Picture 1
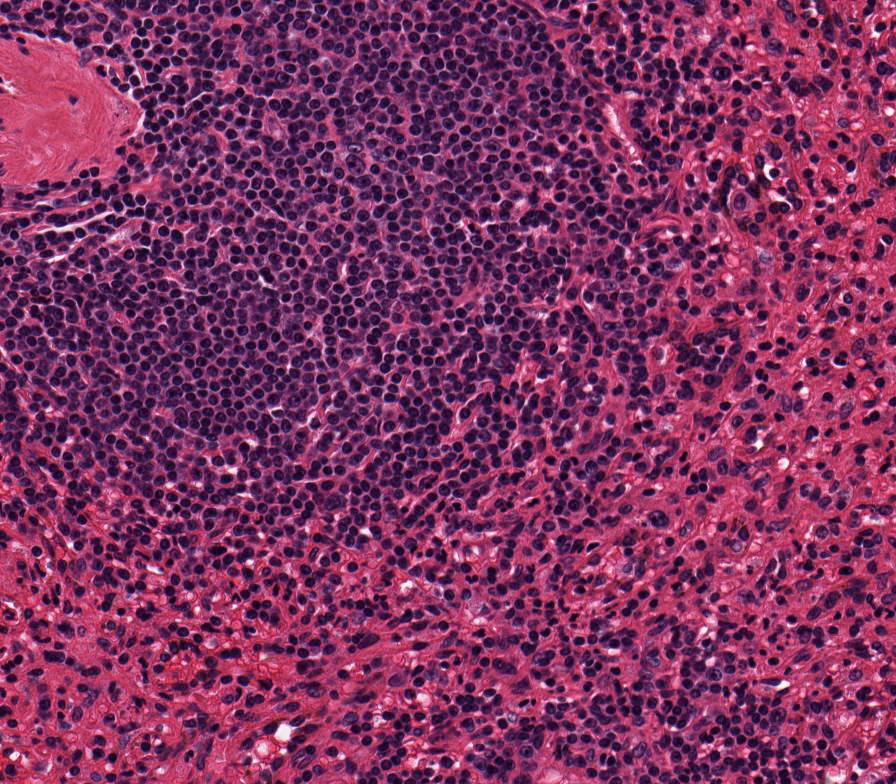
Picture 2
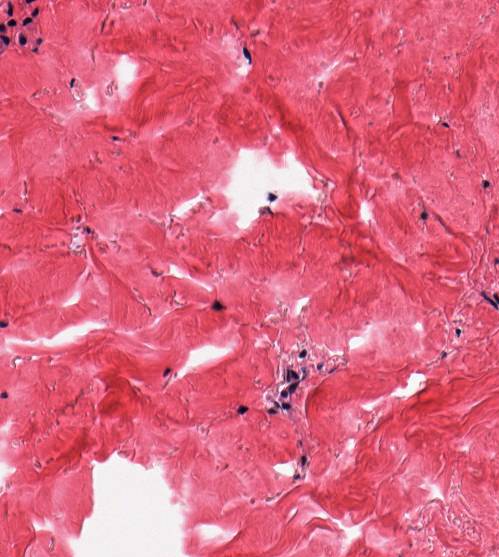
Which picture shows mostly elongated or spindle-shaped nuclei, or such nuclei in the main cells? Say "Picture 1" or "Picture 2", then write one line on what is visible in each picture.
Picture 2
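What picture 1 shows: The dense area is made up mostly of small lymphocytes with round dark nuclei and scant cytoplasm.
What picture 2 shows: Cells are sparse, with only scattered small dark elongated nuclei lying between the collagen bundles.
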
